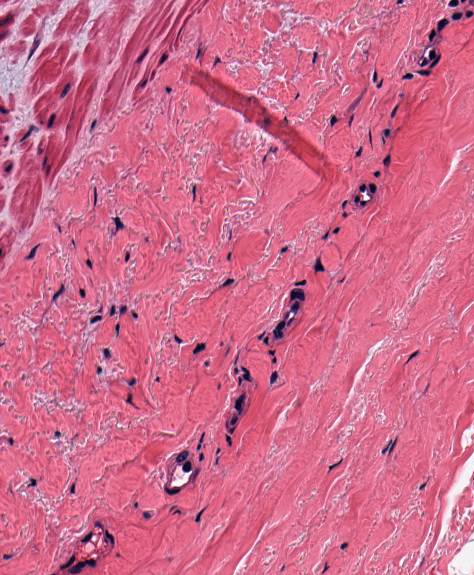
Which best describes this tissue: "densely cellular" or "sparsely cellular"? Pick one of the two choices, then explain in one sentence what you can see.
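Sparsely cellular. Most of the field is taken up by pink collagen fibre bundles with few cells among them.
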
